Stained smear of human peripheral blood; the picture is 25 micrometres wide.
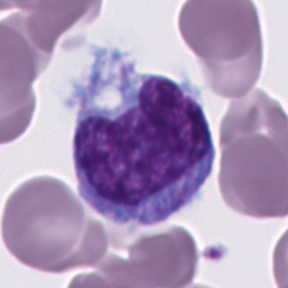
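Monocyte, central nucleated cell, stained blood smear. Outline irregular; border ragged and frayed at upper left. Wispy bluish cytoplasmic strands stream from upper left edge. Single clear round vacuole just above upper left of nucleus. Small dark purple fragment lies apart, lower right of picture.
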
